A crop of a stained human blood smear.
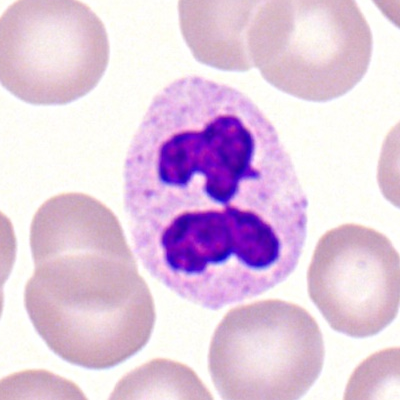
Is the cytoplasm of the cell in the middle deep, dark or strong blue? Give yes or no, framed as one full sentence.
No, it is a pink or nearly colourless cytoplasm without blue or grey that this cell has.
